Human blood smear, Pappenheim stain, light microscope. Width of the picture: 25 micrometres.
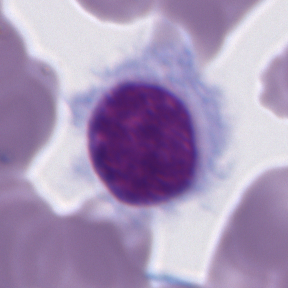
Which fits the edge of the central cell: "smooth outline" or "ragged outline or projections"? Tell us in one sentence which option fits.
A rough edge runs around this cell.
